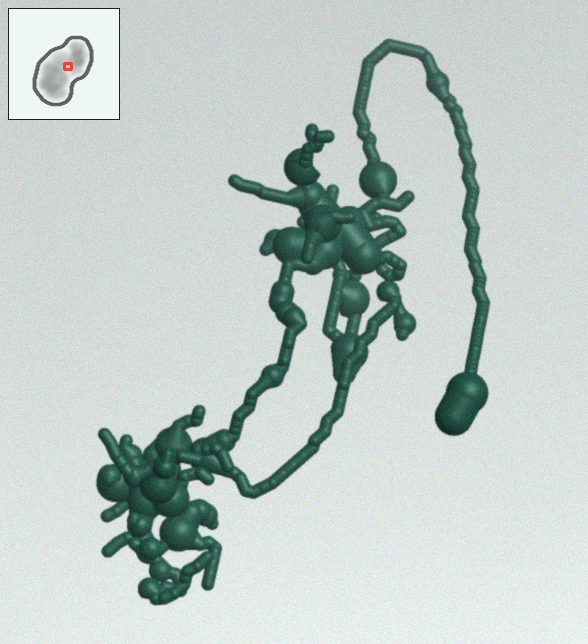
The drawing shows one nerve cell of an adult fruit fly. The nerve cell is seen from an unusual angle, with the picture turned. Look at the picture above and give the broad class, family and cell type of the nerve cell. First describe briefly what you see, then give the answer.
The cell body can be seen on the right of the picture. As drawn here it is taller than it is wide. This is an optic-lobe intrinsic neuron. The family is T. Its cell type is T5a.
